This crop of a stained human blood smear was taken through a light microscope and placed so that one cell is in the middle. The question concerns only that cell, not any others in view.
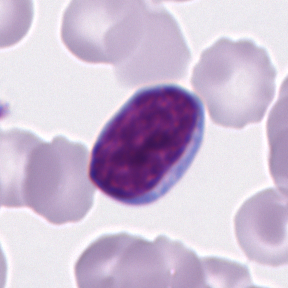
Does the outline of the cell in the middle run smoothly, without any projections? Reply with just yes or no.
Yes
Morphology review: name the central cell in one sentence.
Standing at the centre of this crop is a typical lymphocyte.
